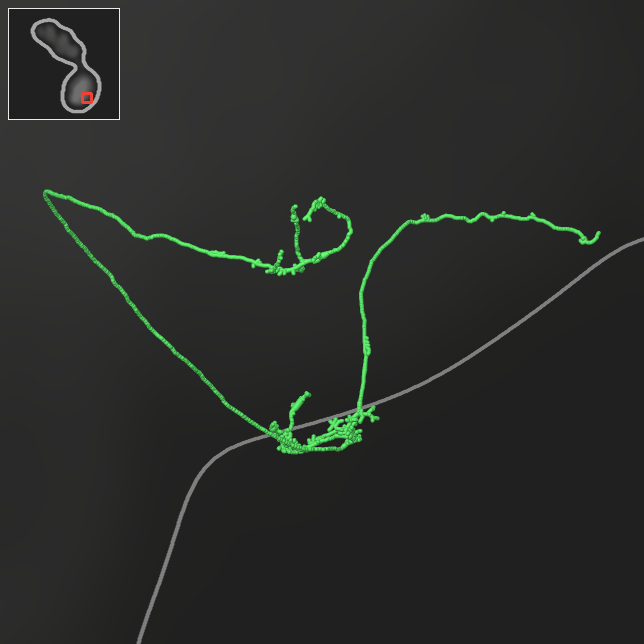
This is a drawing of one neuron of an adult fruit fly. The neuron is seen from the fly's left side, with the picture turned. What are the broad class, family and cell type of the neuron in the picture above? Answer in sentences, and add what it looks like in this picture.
It is a sensory neuron entering the brain. Its family is called class olfactory. Its cell type is ORN_DA4m. The drawing shows no cell body. In this view it is wider than it is tall.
